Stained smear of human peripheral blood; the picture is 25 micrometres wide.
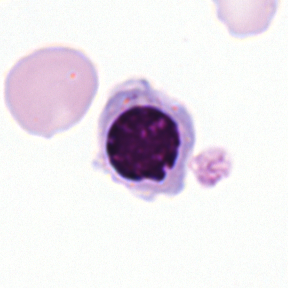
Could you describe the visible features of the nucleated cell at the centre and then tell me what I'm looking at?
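An irregular outline, with small ragged bulges along its edge, is the first feature. No nucleoli are visible in the nucleus. A small notch marks the nuclear edge at the lower right. The cytoplasm holds only a few tiny reddish granules. The cell is a normoblast.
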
